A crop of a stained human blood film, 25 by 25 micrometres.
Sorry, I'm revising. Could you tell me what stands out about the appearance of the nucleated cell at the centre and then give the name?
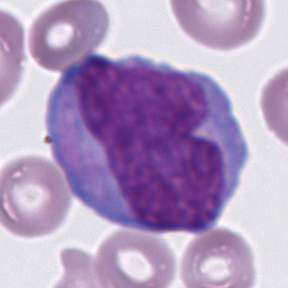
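Nucleus: folded, with a deep notch cutting in from the right side, and filling about 60% of the cell's area. Chromatin: fine and lacy rather than coarsely clumped. Cytoplasm: pale greyish blue, in its widest band on the left side of the cell. Name: atypical promyelocyte.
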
